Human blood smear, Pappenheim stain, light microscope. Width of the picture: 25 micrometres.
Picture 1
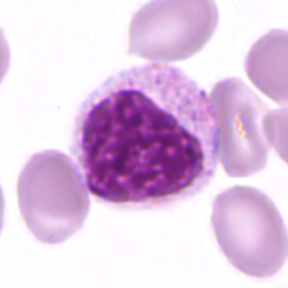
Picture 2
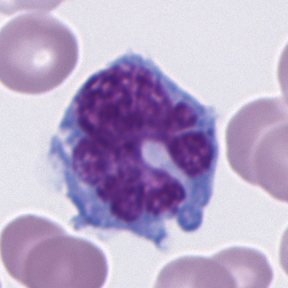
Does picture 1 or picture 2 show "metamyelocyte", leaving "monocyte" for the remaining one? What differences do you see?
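Picture 1 shows the metamyelocyte and picture 2 shows the monocyte. The metamyelocyte has a roughly round outline with no projections from its surface, whereas the monocyte's outline is irregular, with ragged, frayed edges, and a small rounded bleb of cytoplasm bulges from its lower right edge. The clearest difference lies in the cytoplasm: fine pinkish-purple granules are scattered through it in picture 1, while no distinct granules can be made out in picture 2.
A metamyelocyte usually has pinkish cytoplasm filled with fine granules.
In both cells the chromatin is dark purple and clumped, with paler gaps between the clumps in the metamyelocyte and lighter pinkish flecks between them in the monocyte.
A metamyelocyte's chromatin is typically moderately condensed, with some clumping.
No nucleoli are visible in the metamyelocyte's nucleus.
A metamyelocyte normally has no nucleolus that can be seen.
The monocyte measures about 16 micrometres across, and its nucleus fills about 60% of the cell's area. A red cell touches the metamyelocyte on its right side, while the red cells around the monocyte all keep clear of it.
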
